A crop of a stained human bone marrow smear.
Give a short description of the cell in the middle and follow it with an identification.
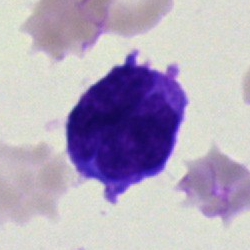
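Outline roughly oval, edge slightly bumpy. Small knob-like projections from top and bottom edges. Chromatin dense, dark purple. Only a very thin rim of bluish cytoplasm visible. Cell: blast.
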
